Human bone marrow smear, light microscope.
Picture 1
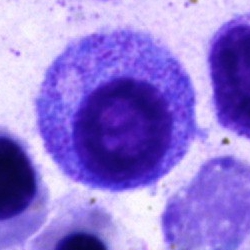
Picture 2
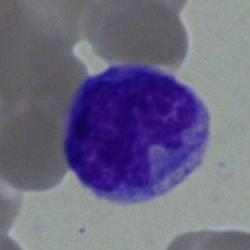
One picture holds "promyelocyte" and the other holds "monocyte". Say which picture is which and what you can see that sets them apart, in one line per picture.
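Picture 1 shows a promyelocyte: Fine reddish-purple granules are scattered through the cytoplasm.
Picture 2 shows a monocyte: No distinct granules are seen in the cytoplasm.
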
